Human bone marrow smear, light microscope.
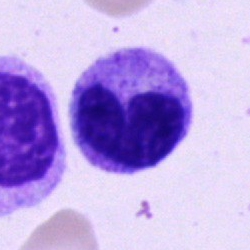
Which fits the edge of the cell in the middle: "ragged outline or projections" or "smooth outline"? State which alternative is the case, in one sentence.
The cell is bounded by a smooth edge without blebs or tags.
